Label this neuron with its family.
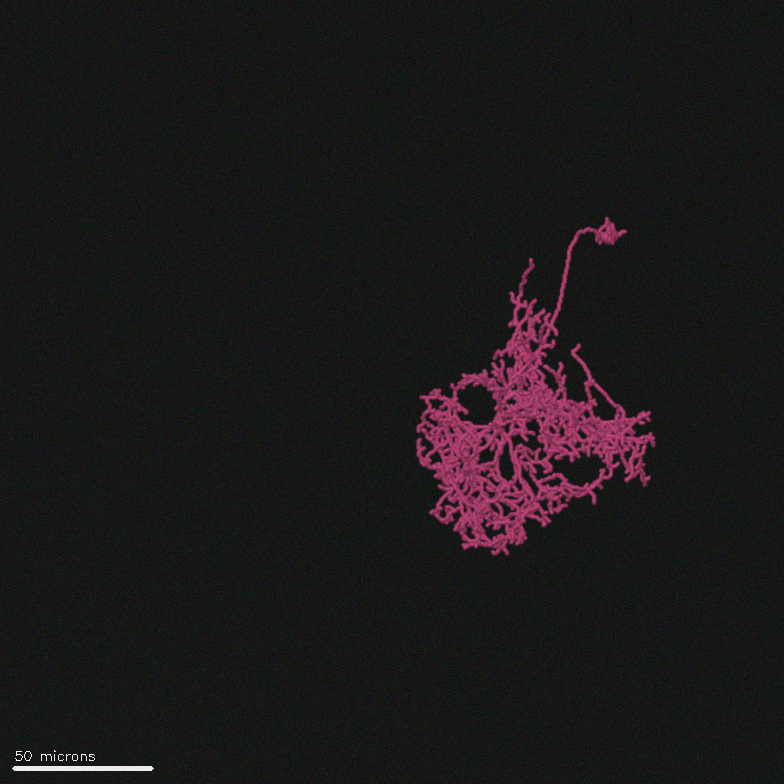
hemilineage 19A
